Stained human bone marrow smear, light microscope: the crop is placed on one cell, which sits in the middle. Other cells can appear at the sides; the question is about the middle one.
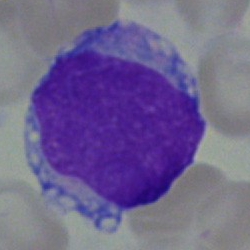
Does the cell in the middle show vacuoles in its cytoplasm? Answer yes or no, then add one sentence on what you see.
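Yes. Several small clear round vacuoles lie in the cytoplasm, most obvious at the lower left.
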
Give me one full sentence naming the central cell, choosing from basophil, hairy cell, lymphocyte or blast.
By type, the central cell of the crop is a blast.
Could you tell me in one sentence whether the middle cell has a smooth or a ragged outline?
The cell outline lacks smoothness, being ragged or extended into projections.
